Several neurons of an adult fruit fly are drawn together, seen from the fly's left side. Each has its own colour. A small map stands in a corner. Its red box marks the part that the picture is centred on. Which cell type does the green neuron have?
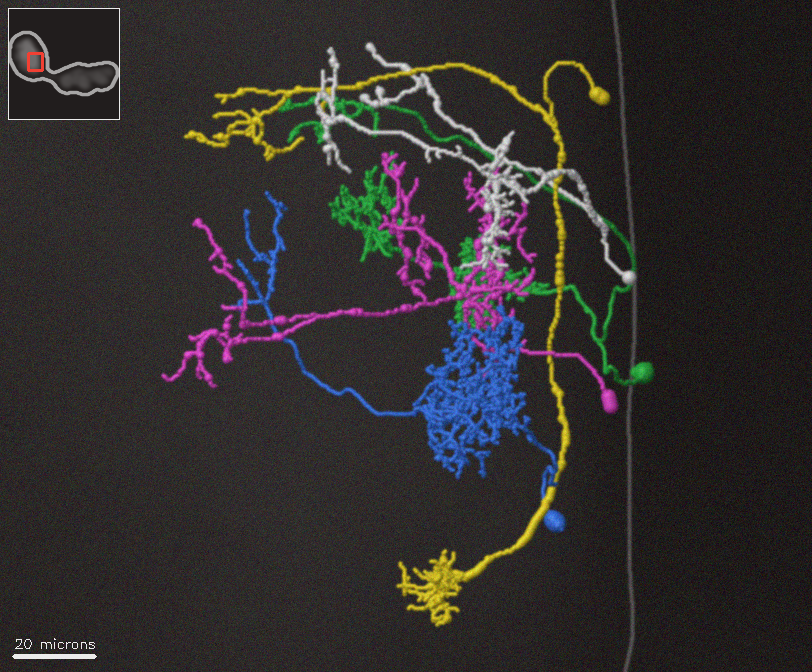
LLPC1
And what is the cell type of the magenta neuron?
Y13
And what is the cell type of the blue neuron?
Y11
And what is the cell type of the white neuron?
LLPC2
